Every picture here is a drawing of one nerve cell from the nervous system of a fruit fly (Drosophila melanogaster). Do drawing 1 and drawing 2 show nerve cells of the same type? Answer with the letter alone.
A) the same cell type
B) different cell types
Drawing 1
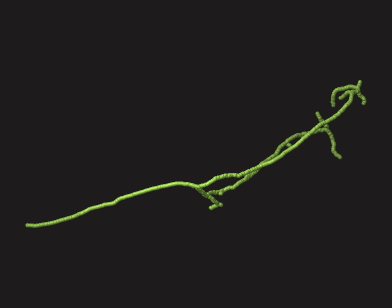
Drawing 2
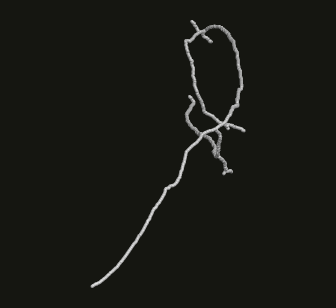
A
